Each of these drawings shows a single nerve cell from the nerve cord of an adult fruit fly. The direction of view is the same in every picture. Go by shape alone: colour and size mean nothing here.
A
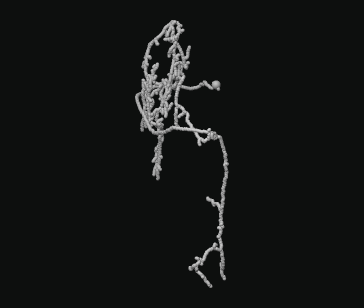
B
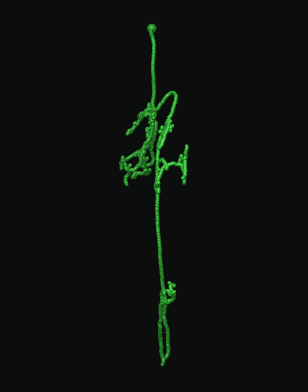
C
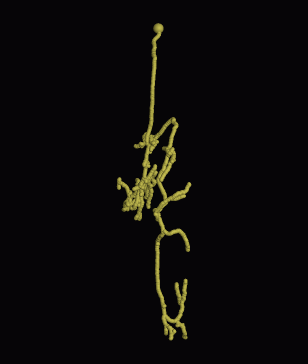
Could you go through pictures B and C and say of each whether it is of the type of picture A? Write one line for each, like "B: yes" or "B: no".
B: no
C: no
